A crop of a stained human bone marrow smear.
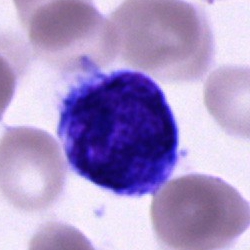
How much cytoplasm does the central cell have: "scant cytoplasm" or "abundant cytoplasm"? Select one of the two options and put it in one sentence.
Its cytoplasm amounts to no more than a narrow rim.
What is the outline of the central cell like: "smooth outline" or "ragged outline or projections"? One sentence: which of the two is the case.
A rough edge runs around this cell.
